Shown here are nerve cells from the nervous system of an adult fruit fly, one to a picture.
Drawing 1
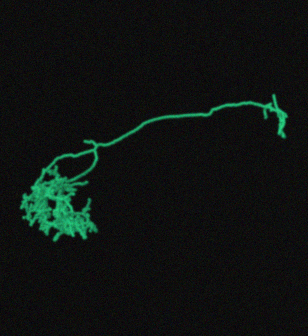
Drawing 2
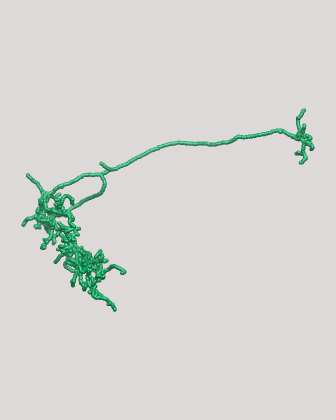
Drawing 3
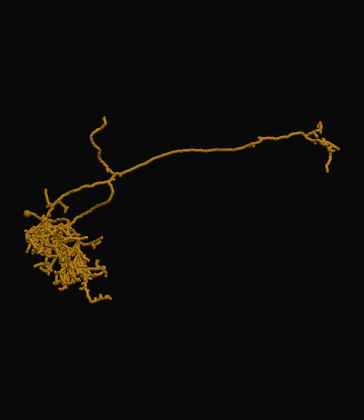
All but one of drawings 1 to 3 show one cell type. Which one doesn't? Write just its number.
2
